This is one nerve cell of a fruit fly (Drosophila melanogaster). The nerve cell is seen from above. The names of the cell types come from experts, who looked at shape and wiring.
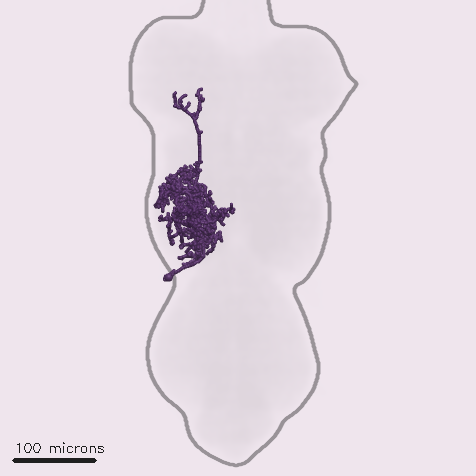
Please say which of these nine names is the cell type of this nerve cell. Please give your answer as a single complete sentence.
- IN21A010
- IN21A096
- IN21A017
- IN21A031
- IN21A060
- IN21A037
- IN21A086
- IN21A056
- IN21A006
The cell type name IN21A017 applies to this nerve cell.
